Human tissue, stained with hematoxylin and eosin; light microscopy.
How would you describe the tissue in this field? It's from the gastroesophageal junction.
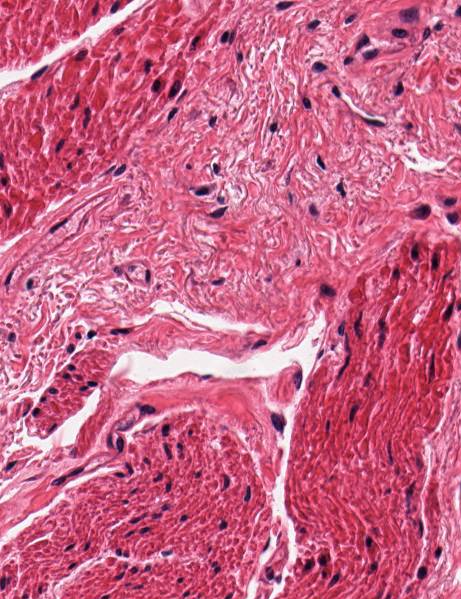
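Arrangement: smooth muscle bundles at left, bottom and right, separated by a connective tissue band across the upper centre. Staining: the bundles are deeper red than the paler pink connective tissue. That tissue consists of wavy, loosely arranged collagen fibres, its nuclei sparse, dark, spindle to oval.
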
